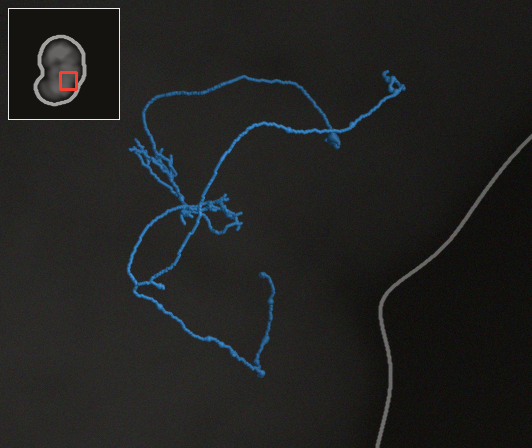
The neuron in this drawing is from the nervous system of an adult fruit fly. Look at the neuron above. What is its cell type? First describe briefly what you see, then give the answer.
In this view it is about as wide as it is tall. It is a central-brain intrinsic neuron. It is of cell type FS1B_b.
